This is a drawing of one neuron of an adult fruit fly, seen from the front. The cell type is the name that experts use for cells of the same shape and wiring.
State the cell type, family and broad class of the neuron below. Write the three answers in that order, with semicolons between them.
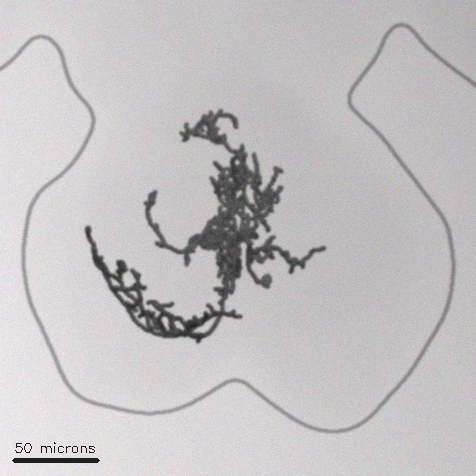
IN05B055; hemilineage 05B; nerve-cord intrinsic neuron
